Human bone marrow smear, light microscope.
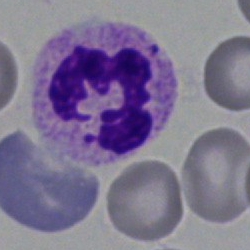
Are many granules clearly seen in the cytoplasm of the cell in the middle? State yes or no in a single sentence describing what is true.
Yes, there is a large number of visible granules in the cell's cytoplasm.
